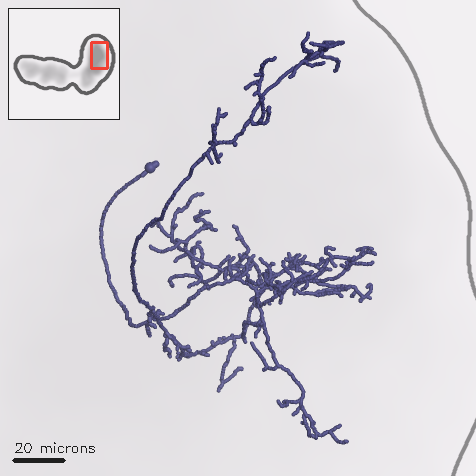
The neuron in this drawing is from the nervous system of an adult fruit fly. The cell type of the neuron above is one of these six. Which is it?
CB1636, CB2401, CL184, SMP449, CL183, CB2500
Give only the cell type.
SMP449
